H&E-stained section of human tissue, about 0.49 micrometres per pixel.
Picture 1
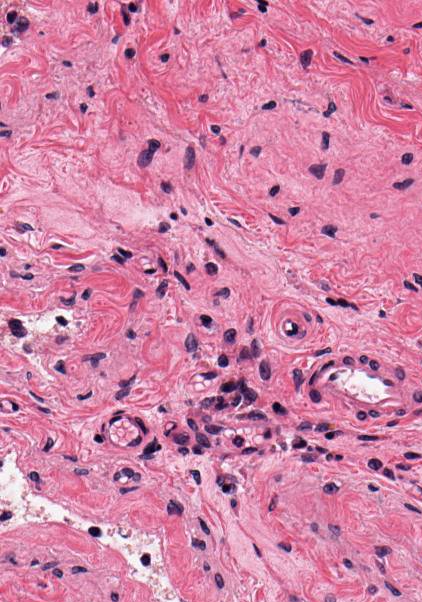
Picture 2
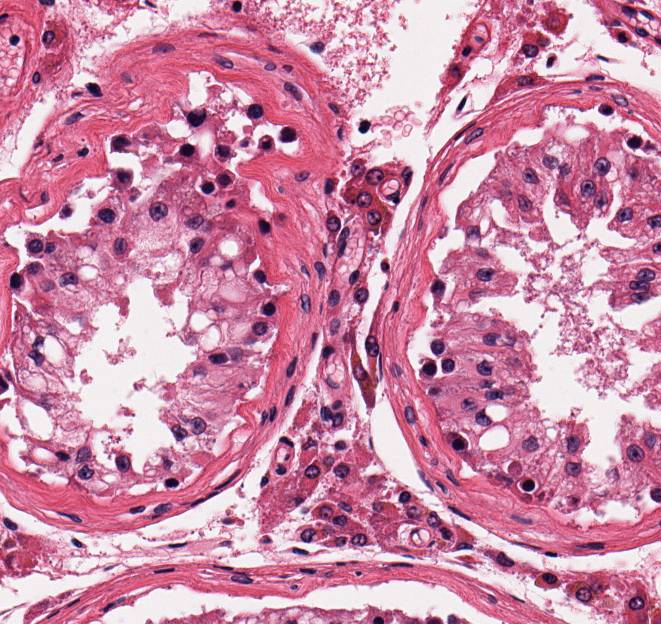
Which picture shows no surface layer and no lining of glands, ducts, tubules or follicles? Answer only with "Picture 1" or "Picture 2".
Picture 1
